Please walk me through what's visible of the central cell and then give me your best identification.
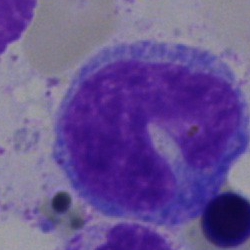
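A deep cleft enters the nucleus from the right side. The chromatin is fine and fairly evenly distributed, without coarse clumps. Cytoplasm occupies the cleft and contains no coarse granules. The cell is a monocyte.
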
